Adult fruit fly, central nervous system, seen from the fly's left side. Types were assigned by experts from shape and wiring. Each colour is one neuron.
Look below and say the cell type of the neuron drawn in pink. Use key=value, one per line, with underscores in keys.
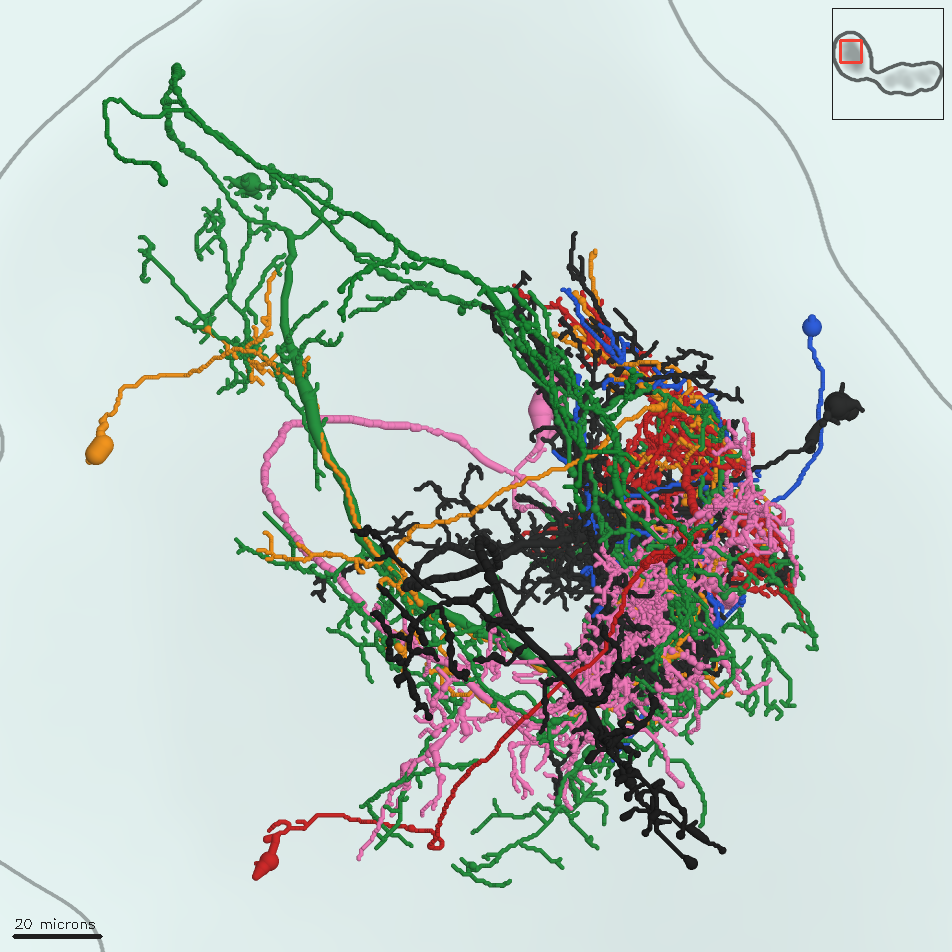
cell_type=PLP034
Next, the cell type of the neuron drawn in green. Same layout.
cell_type=PLP245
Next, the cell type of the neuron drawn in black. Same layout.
cell_type=PLP208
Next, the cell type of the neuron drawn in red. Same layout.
cell_type=PLP076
